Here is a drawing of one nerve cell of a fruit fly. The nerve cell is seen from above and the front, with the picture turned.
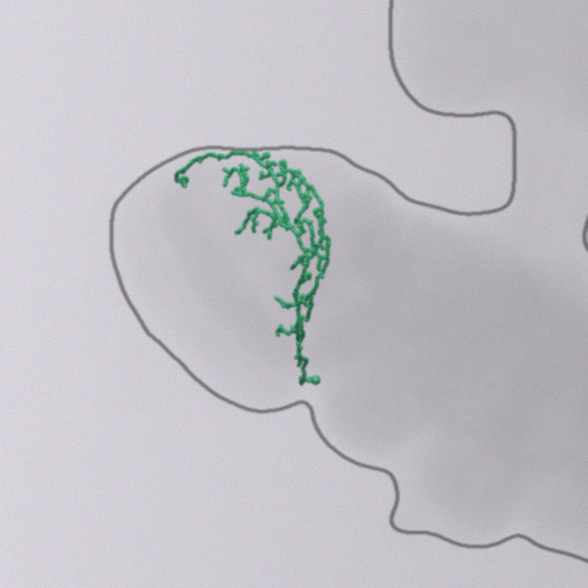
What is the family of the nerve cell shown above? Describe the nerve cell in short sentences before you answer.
As drawn here it is taller than it is wide. It is an optic-lobe intrinsic neuron. Its family is Cm.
